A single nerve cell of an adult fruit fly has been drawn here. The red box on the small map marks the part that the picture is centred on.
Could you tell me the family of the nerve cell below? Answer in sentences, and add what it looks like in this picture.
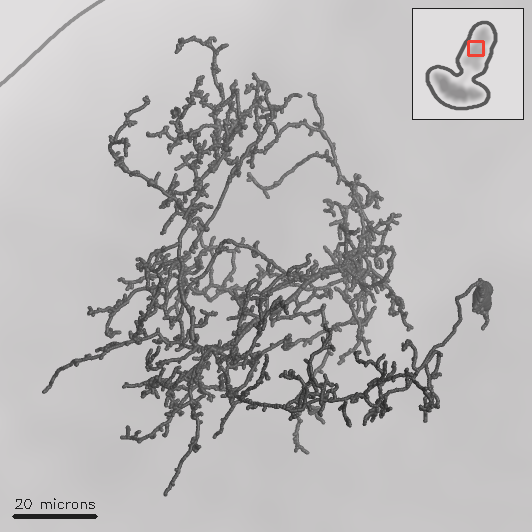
The family is hemilineage 12B. Its broad class is nerve-cord intrinsic neuron. It is in the nerve cord and does not reach the brain. From top to bottom in the picture it spans about 110 microns.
